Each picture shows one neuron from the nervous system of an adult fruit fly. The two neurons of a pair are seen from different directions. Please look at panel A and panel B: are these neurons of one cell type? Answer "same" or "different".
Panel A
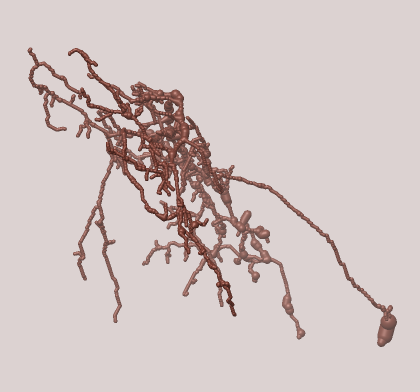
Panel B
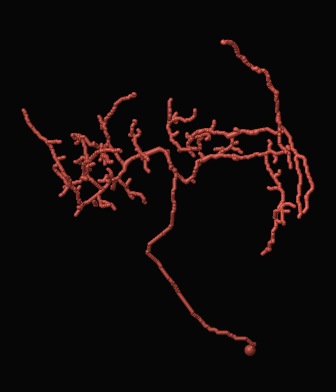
different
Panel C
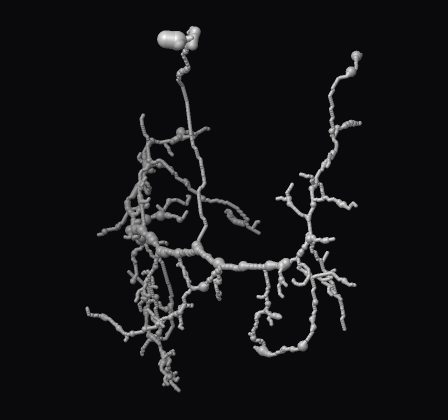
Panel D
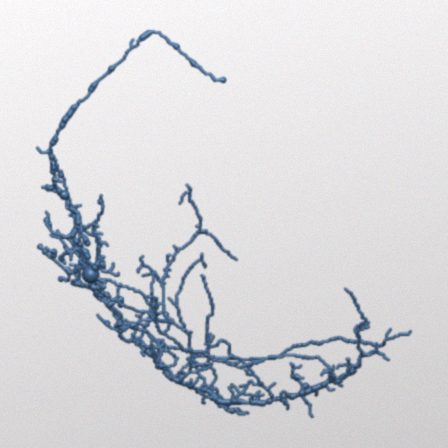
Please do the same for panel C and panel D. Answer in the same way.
same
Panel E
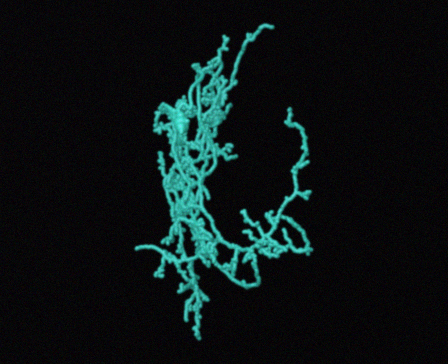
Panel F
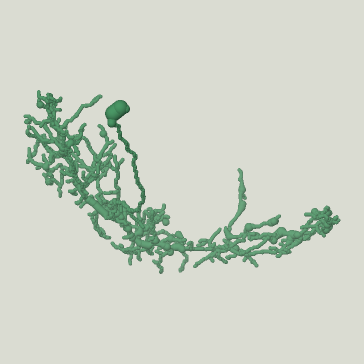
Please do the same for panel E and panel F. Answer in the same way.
different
